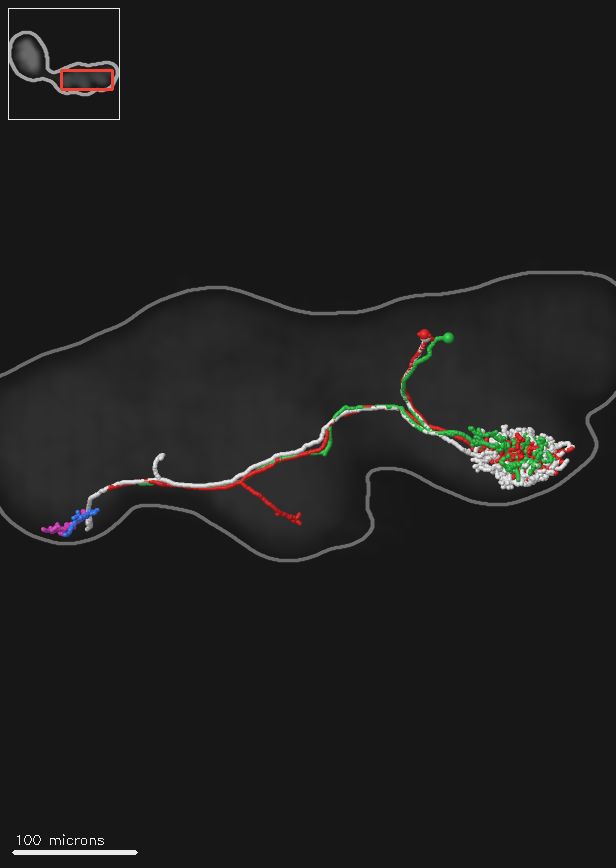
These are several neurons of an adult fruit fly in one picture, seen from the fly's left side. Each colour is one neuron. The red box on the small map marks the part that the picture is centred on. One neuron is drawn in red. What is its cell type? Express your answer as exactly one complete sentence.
The cell type this neuron represents is IN23B067_b.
